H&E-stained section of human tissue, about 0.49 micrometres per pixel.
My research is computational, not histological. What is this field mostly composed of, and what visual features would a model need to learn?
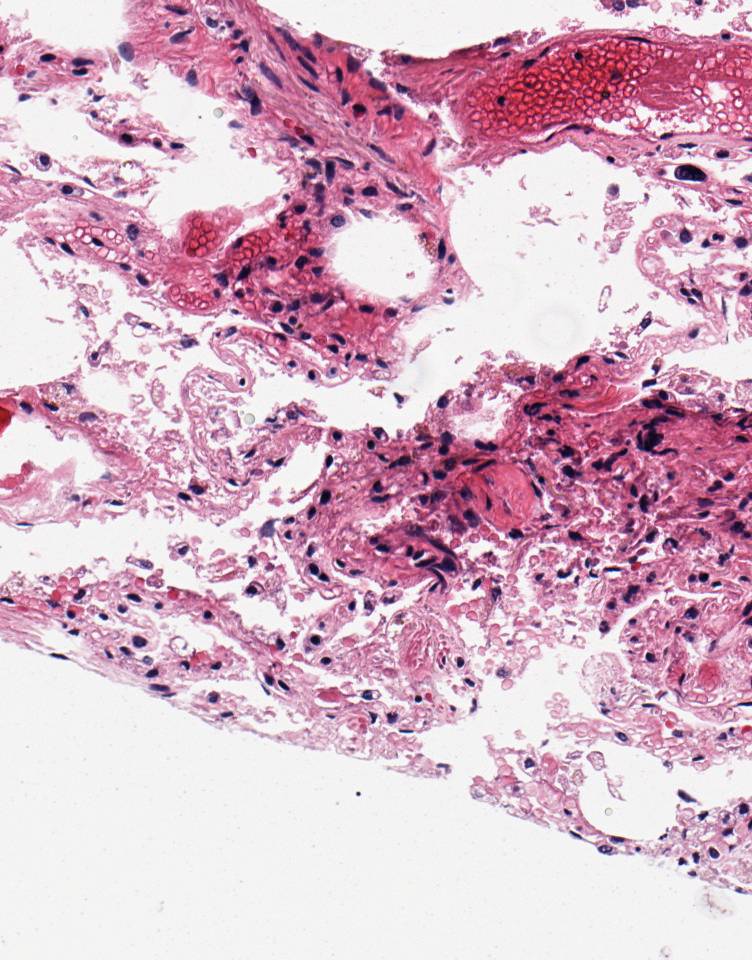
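Alveolus is what this field mainly shows. Wide white empty spaces split the tissue into irregular strips and islands. Thin pink septa with scattered small nuclei form a loose lacy network across the centre and lower part.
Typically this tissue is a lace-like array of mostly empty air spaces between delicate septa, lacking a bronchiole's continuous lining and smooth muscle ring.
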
